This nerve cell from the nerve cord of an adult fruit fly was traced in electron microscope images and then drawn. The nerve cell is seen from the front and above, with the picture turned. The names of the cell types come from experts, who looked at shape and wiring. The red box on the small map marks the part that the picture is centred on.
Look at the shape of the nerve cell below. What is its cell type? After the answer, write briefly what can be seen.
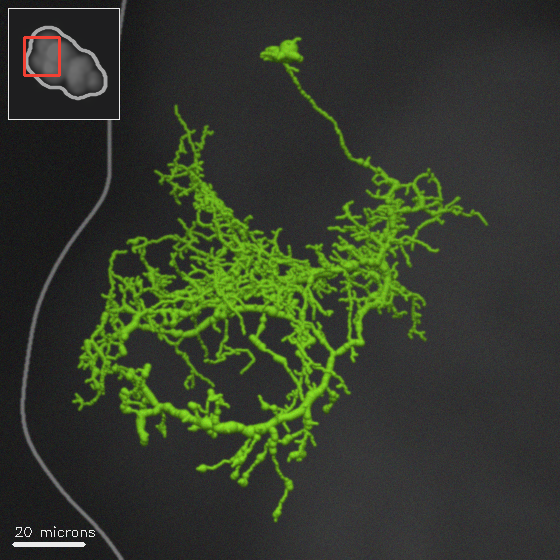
It is of cell type INXXX089. Its broad class is nerve-cord intrinsic neuron. From top to bottom in the picture it spans about 140 microns. More than a hundred branch ends can be seen.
